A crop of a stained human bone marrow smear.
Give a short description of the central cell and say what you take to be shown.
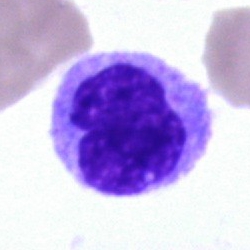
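So, this one's roughly round, and the nucleus takes up most of it. The chromatin's dark purple and clumped, and there's no distinct nucleolus to be seen. It's a monocyte.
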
